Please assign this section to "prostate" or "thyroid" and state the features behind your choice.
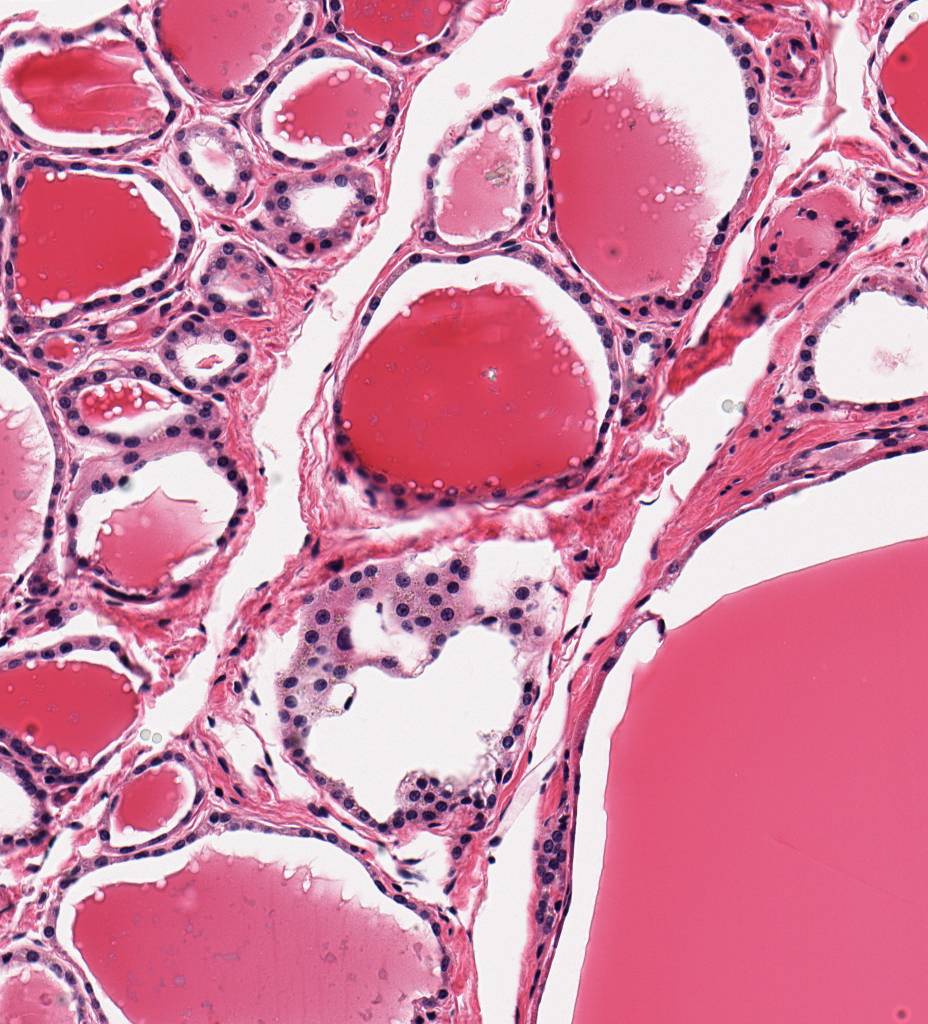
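Thyroid. The field is made up of rounded follicles, widely varying in size, small ones crowded upper left and a very large one lower right.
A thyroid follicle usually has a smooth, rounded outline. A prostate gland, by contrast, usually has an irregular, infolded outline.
Their rounded outlines fit thyroid, not prostate. Most hold homogeneous pink colloid and are lined by a single layer of flattened to low cuboidal cells with round dark nuclei.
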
